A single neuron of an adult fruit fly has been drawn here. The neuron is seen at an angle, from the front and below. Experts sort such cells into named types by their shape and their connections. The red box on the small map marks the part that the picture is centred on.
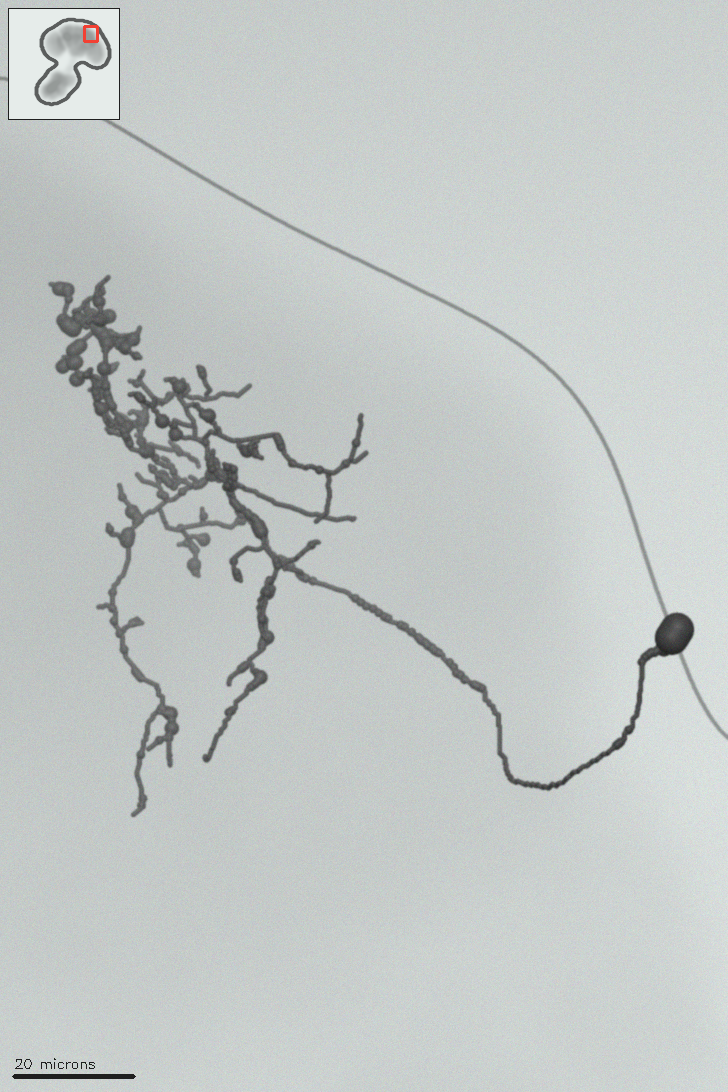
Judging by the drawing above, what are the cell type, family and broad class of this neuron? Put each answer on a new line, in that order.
CB1670
hemilineage SLPal3_and_SLPal4_dorsal
central-brain intrinsic neuron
